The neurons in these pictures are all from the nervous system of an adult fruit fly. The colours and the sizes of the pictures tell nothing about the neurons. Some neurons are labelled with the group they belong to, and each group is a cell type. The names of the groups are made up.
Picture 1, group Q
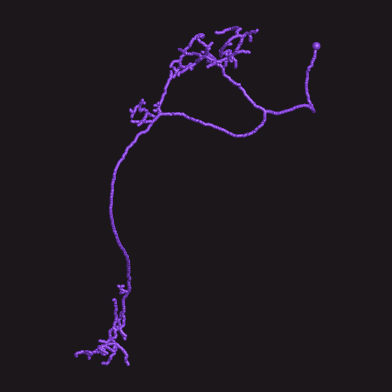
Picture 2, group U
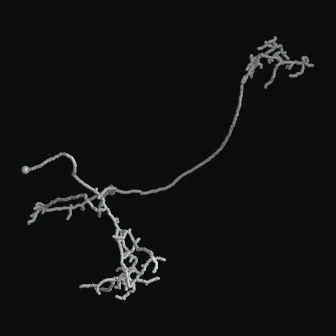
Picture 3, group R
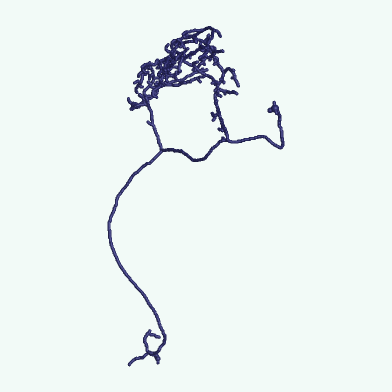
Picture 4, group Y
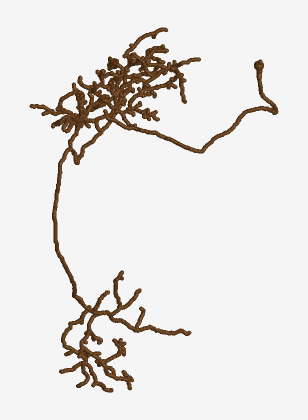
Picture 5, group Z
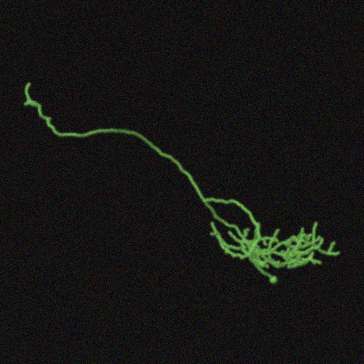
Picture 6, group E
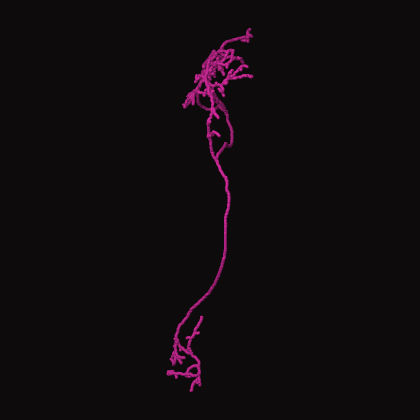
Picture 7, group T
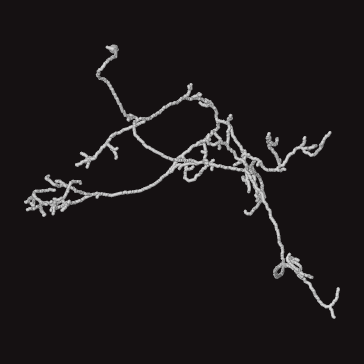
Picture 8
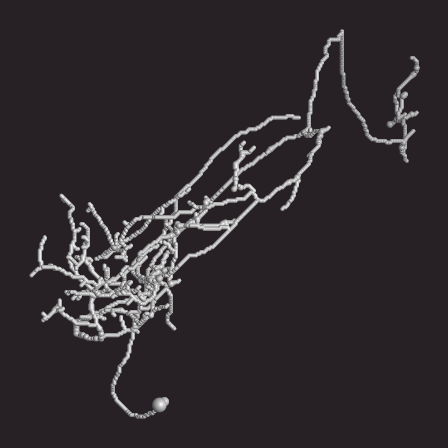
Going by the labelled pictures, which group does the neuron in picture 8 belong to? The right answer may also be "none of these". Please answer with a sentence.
It belongs to group Z.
